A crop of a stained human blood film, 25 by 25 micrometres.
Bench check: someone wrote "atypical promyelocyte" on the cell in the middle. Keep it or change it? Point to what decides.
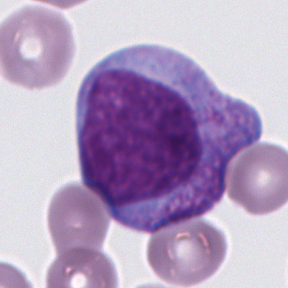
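Cell about 17 micrometres across; outline irregular, with a broad rounded bulge on the right. Cytoplasm forms a wide rim, broadest on the right, with fine purplish-red granules scattered through it; no clear vacuoles. Red cells lie against the lower and right edges. Size: against basophil.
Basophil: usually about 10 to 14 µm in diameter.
Fine purplish-red granules: consistent with atypical promyelocyte.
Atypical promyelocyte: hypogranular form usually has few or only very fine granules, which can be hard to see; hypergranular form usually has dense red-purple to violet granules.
Verdict: atypical promyelocyte fits.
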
